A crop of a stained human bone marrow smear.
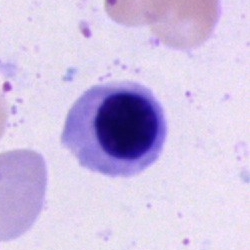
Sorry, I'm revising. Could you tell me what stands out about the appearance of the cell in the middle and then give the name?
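Start with the nucleus: it sits off-centre, toward the right side of the cell. Its chromatin is dense and very dark purple. Now look at the cytoplasm, which is a pale lilac-blue. Notice that its rim is widest on the left side of the nucleus. This cell is an erythroblast.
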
